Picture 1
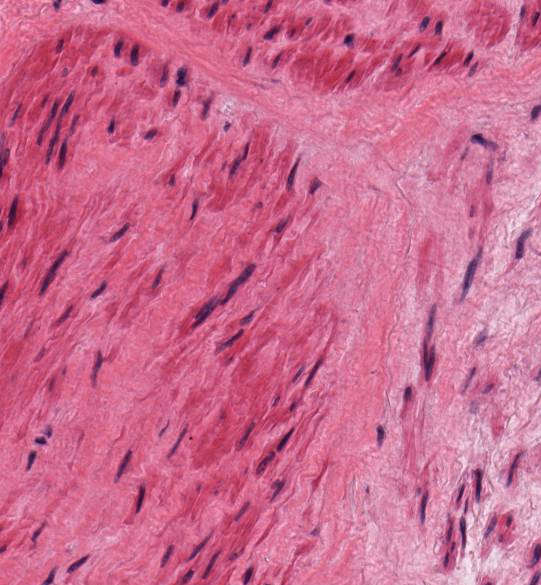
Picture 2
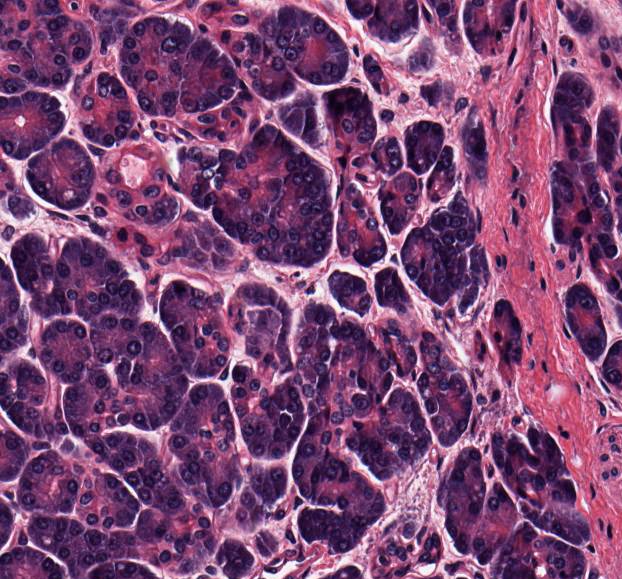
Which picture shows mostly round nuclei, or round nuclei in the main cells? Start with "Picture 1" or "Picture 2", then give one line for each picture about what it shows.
Picture 2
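In picture 1: The nuclei are elongated and cigar-shaped with blunt ends, and stain dark purple.
In picture 2: The acinar cell nuclei are round and sit toward the base of the cells.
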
